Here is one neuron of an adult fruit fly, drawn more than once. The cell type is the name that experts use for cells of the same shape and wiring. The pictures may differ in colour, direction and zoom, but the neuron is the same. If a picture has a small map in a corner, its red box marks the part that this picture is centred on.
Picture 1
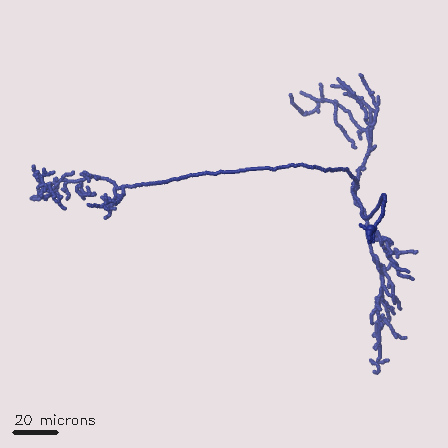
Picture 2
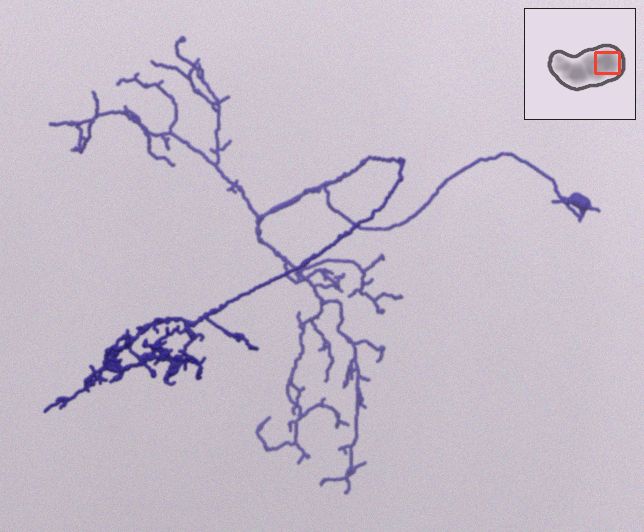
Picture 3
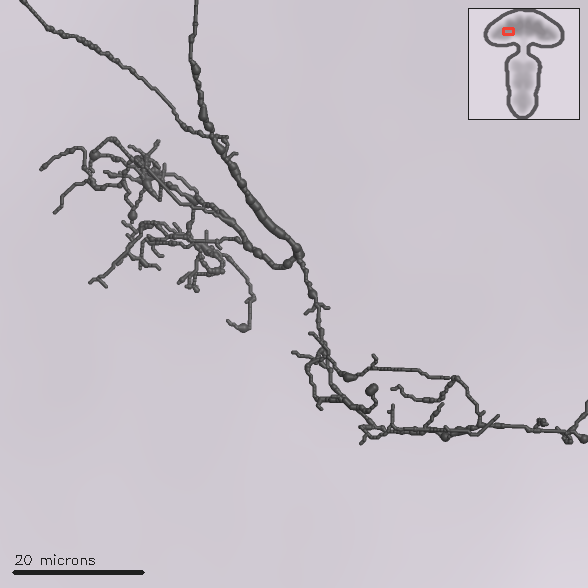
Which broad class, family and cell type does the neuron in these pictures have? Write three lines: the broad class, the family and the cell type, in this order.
visual projection neuron
hemilineage SLPa&l1_lateral
LC33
